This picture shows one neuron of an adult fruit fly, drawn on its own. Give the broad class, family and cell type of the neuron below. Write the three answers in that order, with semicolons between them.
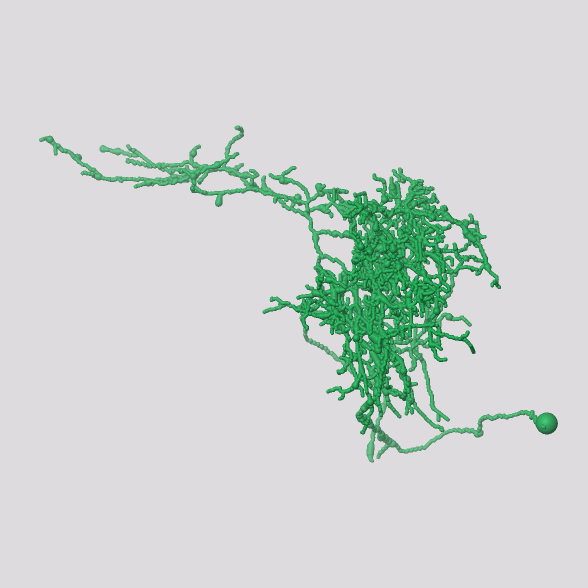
central-brain intrinsic neuron; hemilineage LALa1_anterior; AVLP252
